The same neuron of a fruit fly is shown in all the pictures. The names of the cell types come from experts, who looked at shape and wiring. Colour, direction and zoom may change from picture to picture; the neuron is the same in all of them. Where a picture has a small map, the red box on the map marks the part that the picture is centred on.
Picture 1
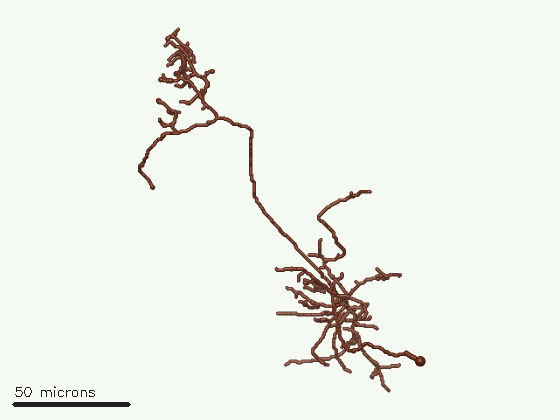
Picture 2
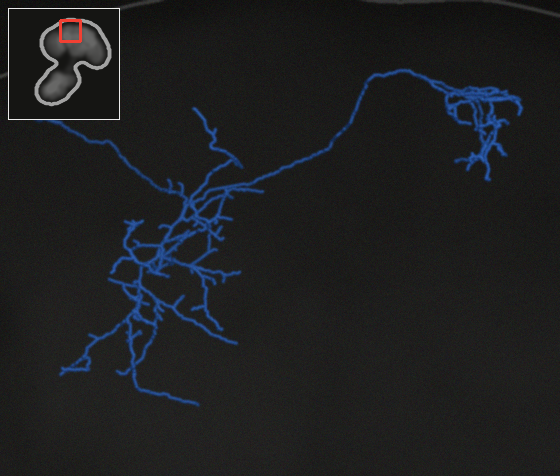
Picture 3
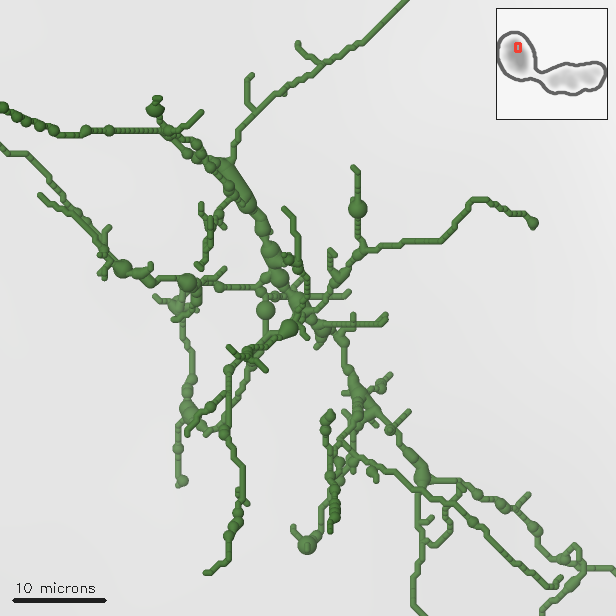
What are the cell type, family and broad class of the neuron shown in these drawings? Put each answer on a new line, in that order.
LHPD2c2
hemilineage VLPd&p1_posterior
central-brain intrinsic neuron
